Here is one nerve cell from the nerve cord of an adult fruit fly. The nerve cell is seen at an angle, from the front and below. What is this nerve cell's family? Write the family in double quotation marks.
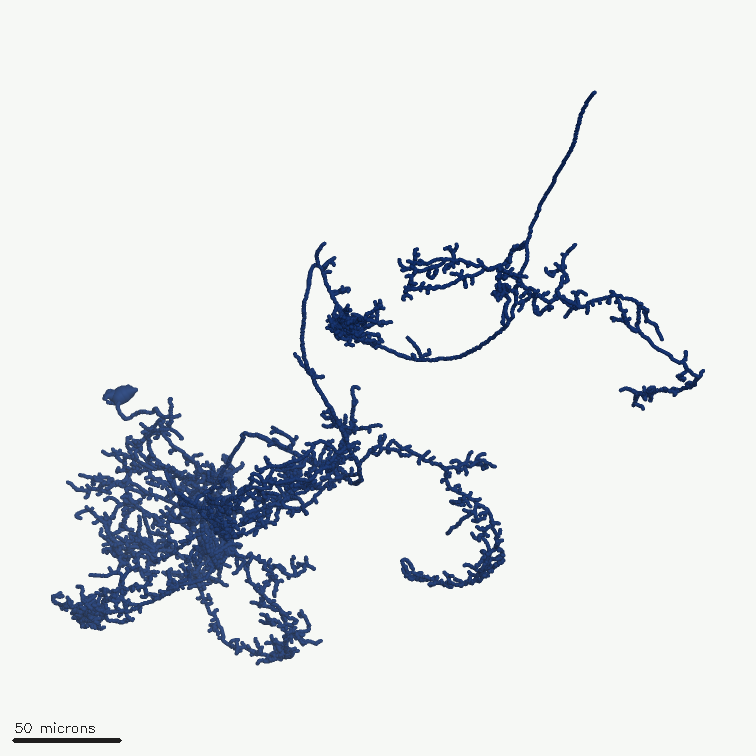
"hemilineage 01B"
